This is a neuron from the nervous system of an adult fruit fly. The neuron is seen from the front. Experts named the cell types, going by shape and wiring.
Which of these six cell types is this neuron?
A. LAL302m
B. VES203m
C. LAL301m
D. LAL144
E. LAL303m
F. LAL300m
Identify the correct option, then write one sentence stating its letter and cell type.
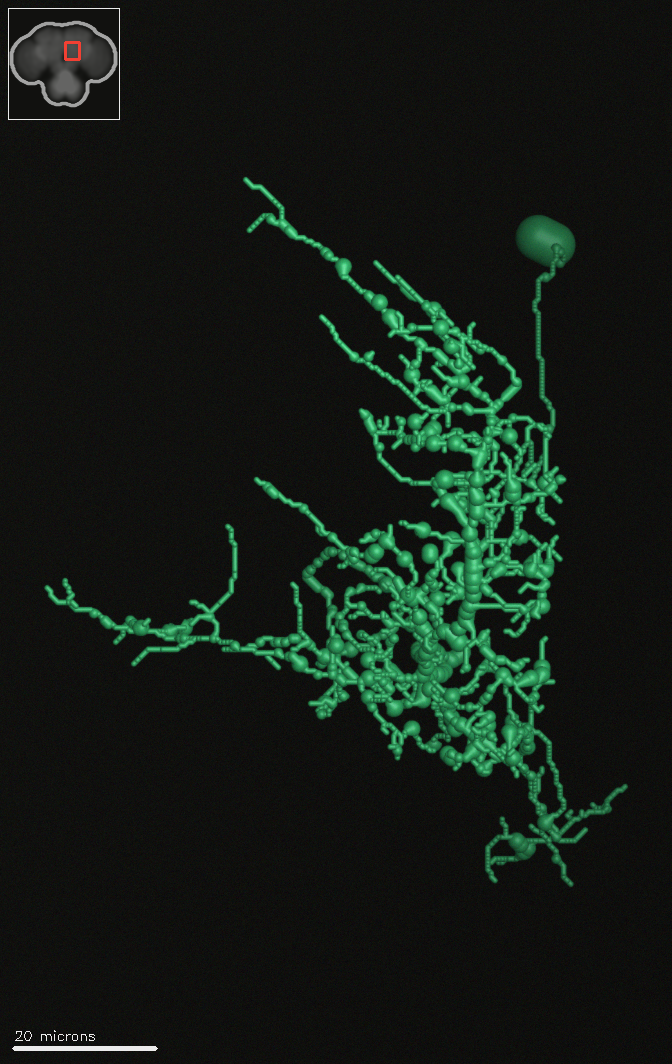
In option D is LAL144, which is the cell type of the neuron.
